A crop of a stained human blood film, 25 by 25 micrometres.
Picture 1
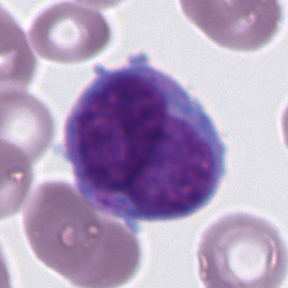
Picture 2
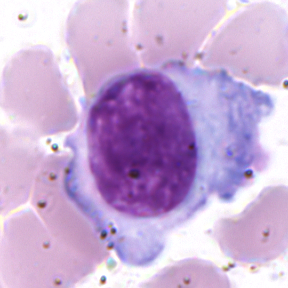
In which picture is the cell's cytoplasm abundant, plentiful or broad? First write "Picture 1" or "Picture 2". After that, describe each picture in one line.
Picture 2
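What picture 1 shows: The nucleus fills most of the cell.
What picture 2 shows: The cytoplasm is abundant, with its widest part on the right of the nucleus.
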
